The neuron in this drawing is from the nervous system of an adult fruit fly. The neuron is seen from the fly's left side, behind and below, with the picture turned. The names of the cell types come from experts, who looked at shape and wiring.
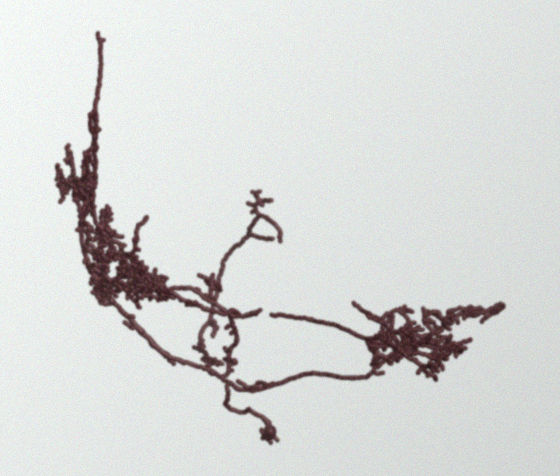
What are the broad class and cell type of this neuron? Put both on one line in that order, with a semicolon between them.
central-brain intrinsic neuron; aMe24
